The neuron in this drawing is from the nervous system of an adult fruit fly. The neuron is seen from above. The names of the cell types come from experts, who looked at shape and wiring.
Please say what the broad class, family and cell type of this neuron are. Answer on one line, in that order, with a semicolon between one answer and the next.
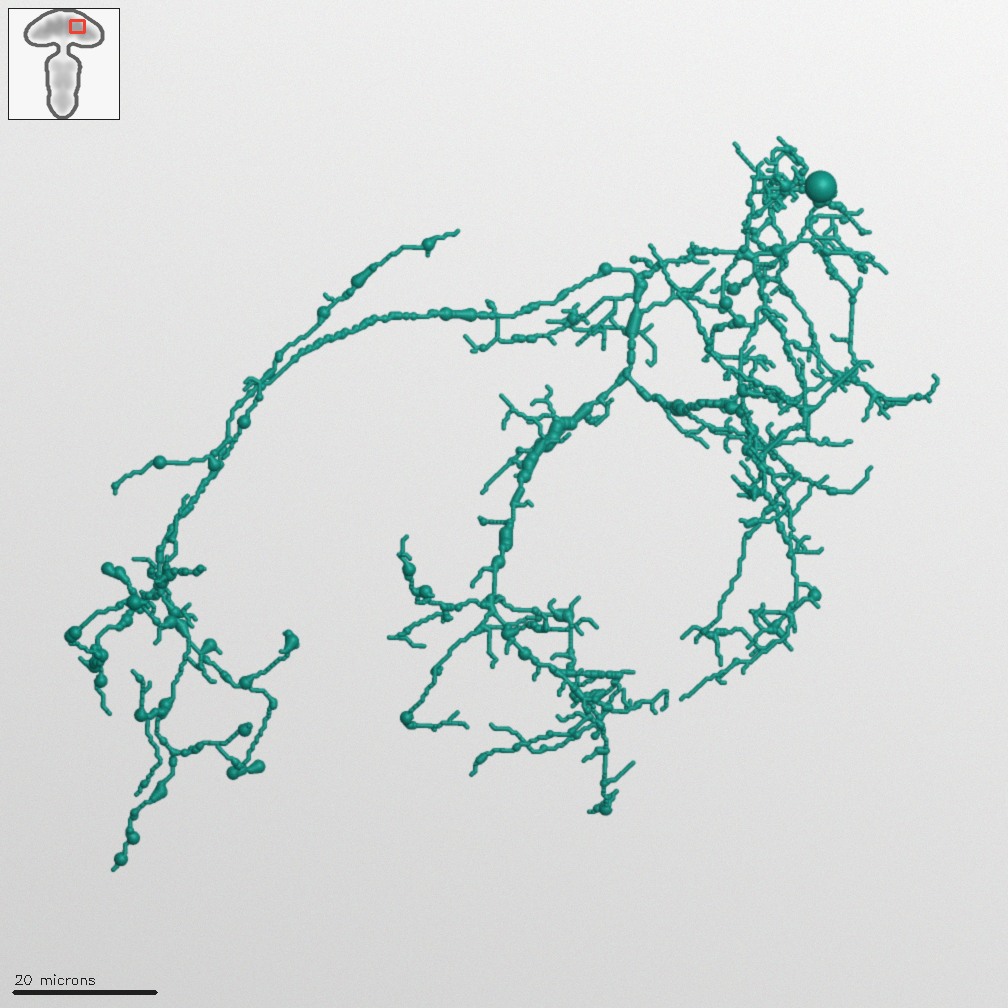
central-brain intrinsic neuron; hemilineage VLPl2_medial; CB2453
